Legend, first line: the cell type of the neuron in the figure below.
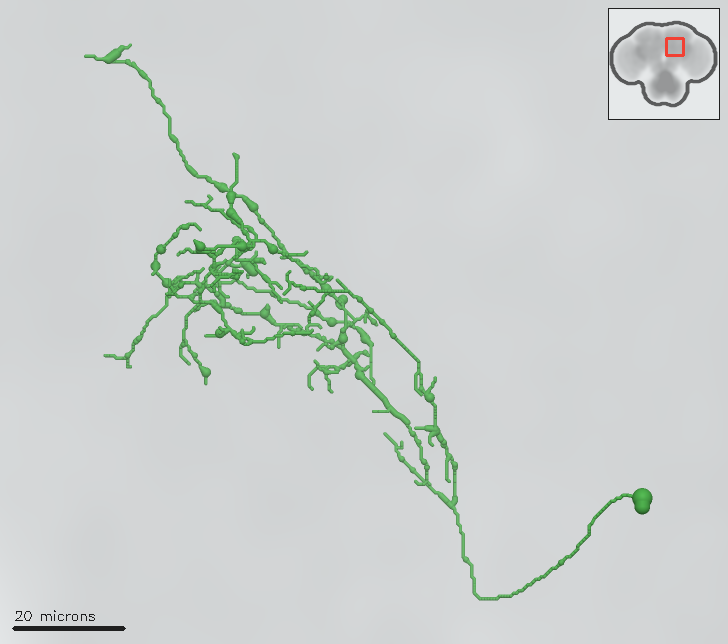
CB1705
